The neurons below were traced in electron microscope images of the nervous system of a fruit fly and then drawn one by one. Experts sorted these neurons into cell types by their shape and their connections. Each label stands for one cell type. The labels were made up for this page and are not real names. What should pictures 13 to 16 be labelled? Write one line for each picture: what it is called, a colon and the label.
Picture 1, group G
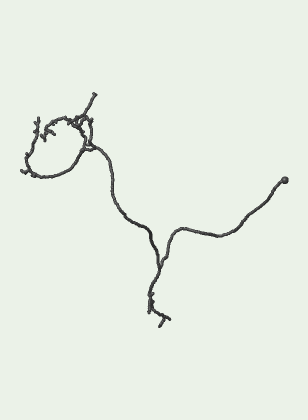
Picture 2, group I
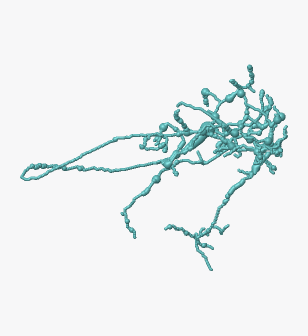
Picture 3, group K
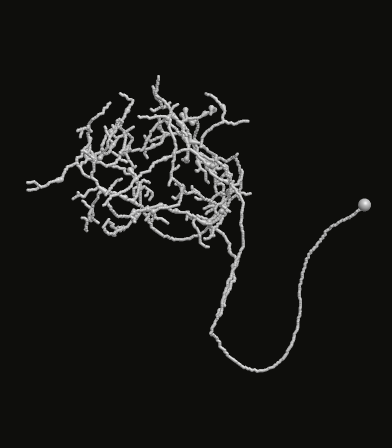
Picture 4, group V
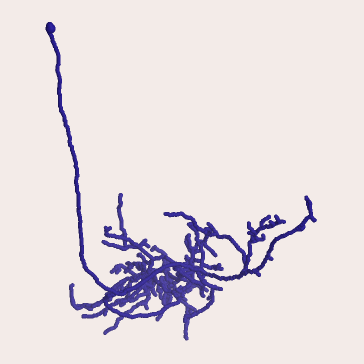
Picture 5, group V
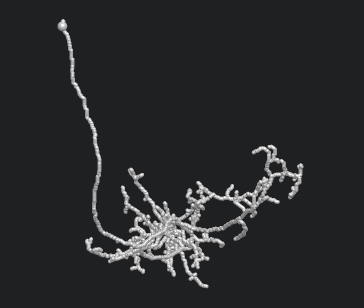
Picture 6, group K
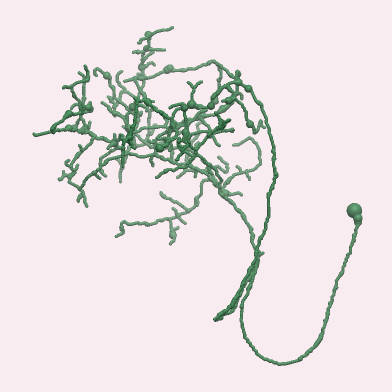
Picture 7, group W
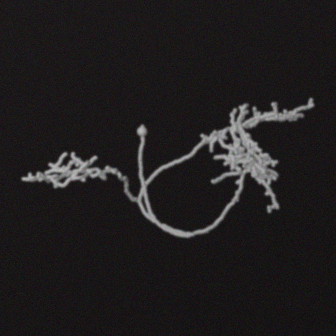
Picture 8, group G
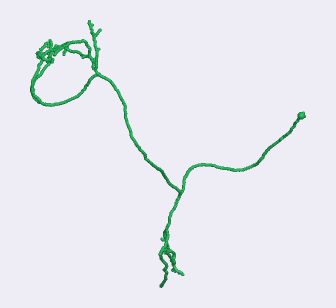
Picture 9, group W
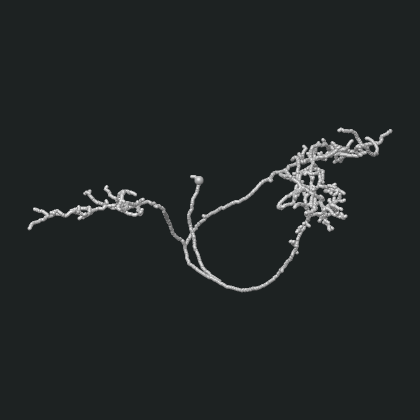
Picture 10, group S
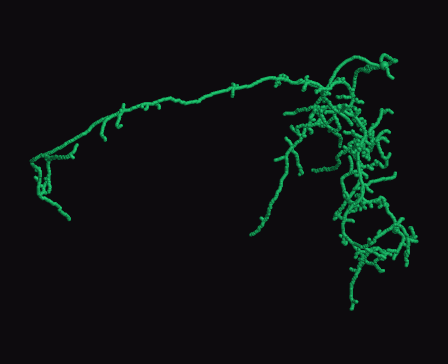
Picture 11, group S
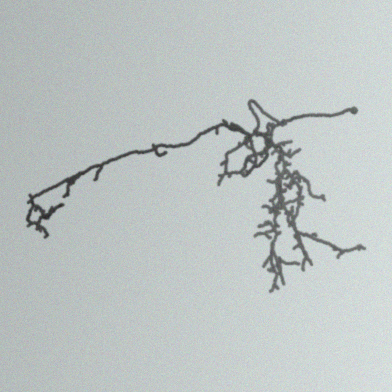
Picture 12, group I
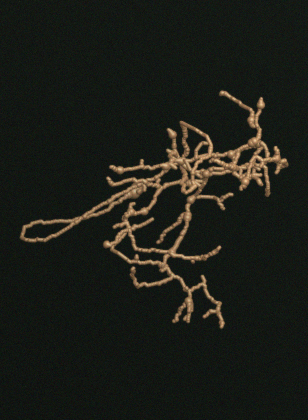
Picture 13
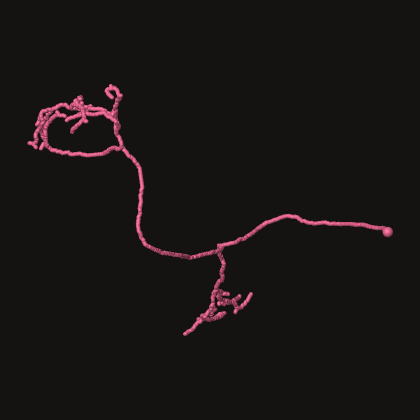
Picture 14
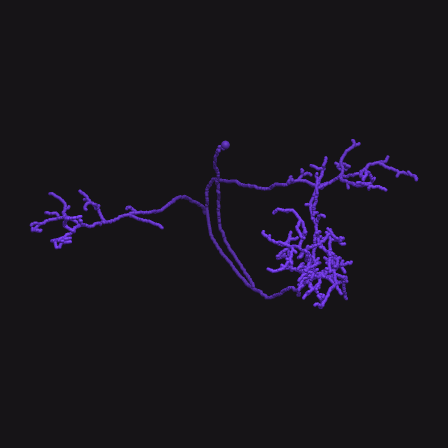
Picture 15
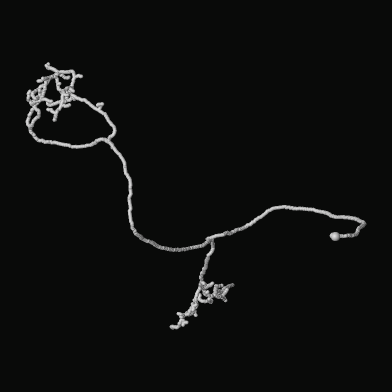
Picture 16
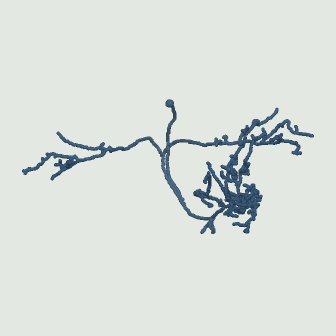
13: group G
14: group W
15: group G
16: group W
